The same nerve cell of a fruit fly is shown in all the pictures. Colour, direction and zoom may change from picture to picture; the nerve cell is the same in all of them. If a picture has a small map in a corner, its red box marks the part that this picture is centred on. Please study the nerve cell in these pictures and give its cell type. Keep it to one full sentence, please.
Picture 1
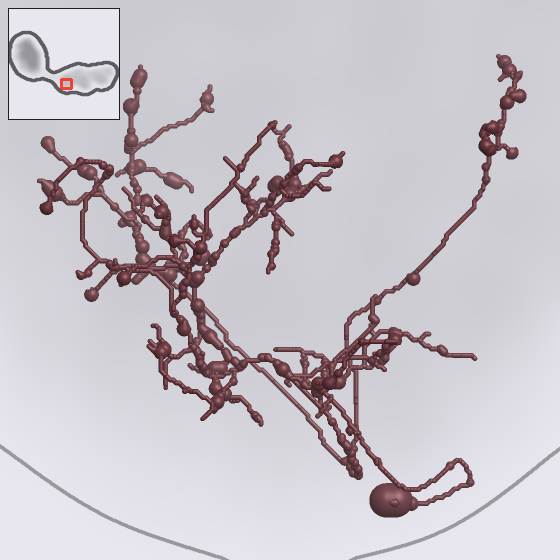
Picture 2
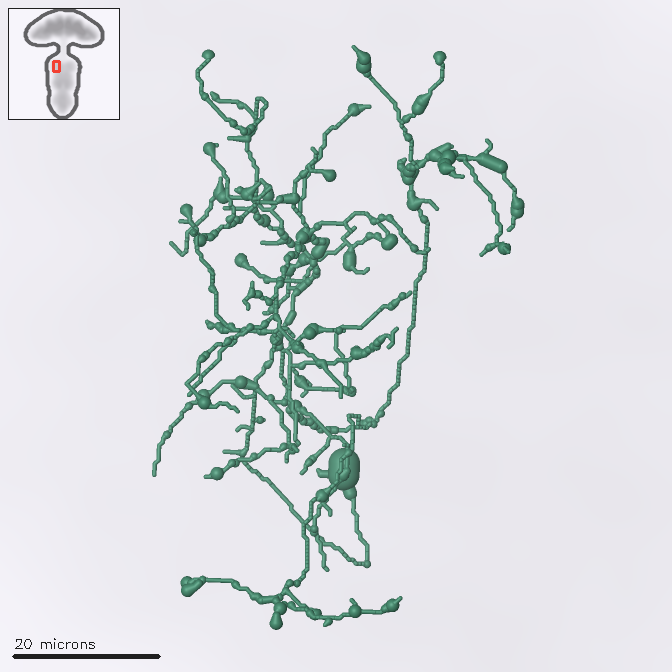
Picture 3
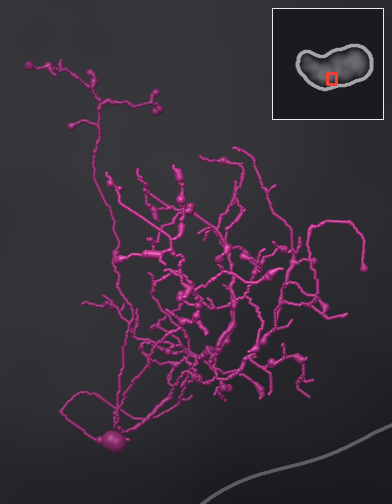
The cell type IN01B041 is the type of this nerve cell.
